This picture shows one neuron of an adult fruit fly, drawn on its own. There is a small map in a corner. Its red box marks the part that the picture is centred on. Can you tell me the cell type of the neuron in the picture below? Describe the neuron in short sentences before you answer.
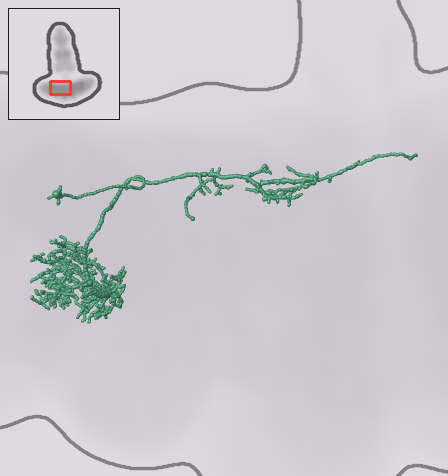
Its cell body lies on the left of the picture. Dozens of branch ends can be seen. It is a visual projection neuron. Its cell type is LoVP18.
